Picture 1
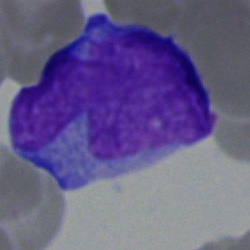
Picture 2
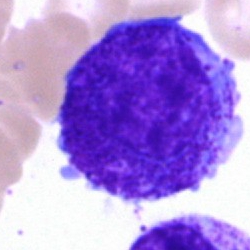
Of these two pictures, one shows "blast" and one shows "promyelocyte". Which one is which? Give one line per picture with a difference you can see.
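Picture 1 is a blast. The cytoplasm shows no distinct granules.
Picture 2 is a promyelocyte. The outline of the nucleus is largely hidden beneath the granules.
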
